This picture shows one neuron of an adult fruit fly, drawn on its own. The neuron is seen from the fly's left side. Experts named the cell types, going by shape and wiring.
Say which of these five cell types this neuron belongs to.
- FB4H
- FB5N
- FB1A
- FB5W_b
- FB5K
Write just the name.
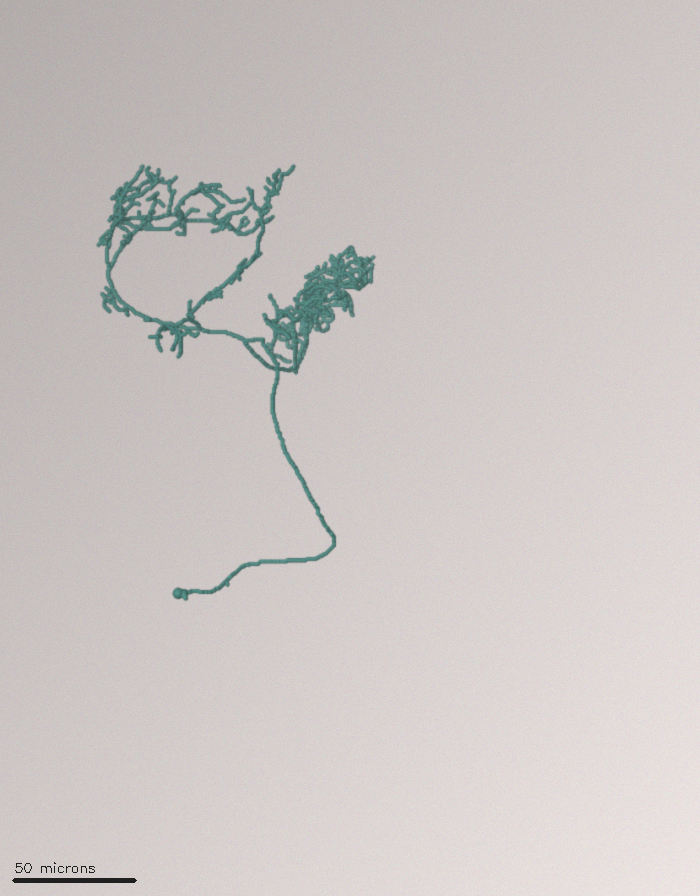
FB5N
